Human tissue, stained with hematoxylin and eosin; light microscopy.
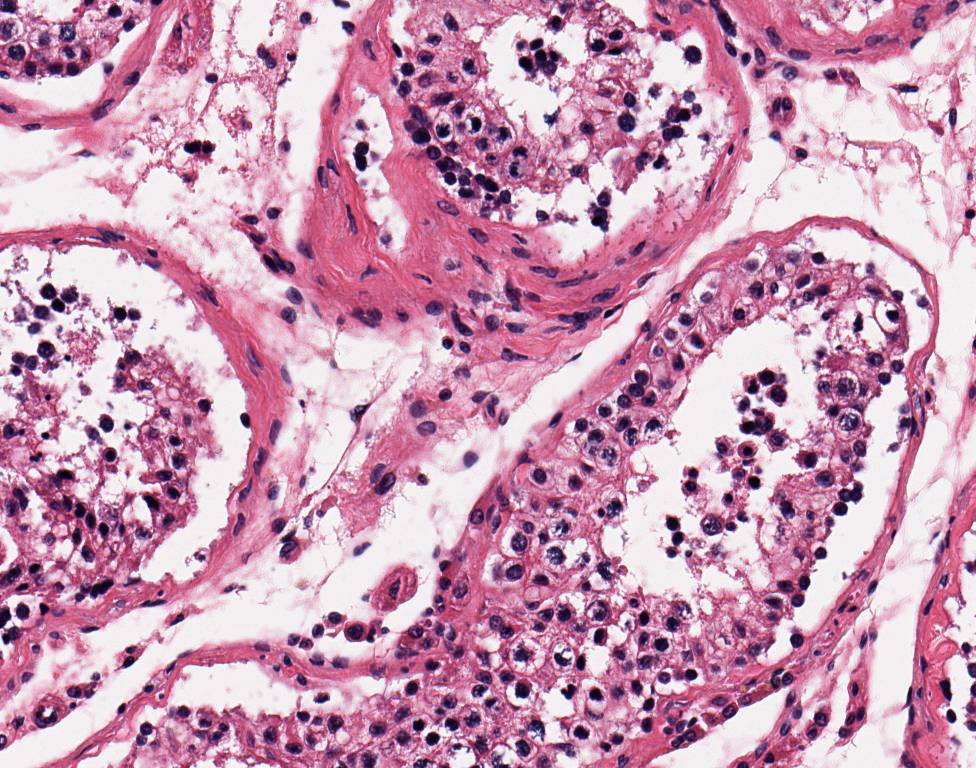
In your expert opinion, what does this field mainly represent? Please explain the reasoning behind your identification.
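Seminiferous tubule profiles make up this field: several curved, rounded tubules cut across, parted by bands of interstitial tissue.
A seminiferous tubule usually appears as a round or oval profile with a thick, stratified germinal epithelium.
Here each tubule is lined by several layers of rounded cells reaching from the wall toward the lumen.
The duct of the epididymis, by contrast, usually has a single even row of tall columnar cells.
Loose clusters of detached cells with small, very dark, dense nuclei lie in the tubule centres. No fat cells appear in the field.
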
